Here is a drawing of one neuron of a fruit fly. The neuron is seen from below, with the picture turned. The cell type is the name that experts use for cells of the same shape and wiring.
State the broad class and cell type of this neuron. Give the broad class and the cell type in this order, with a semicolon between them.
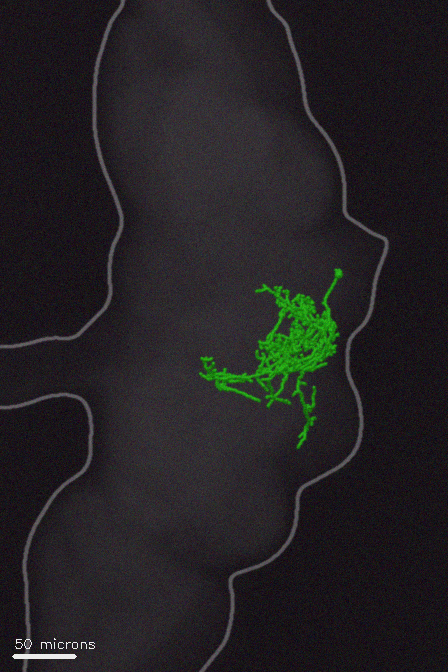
central-brain intrinsic neuron; GNG170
